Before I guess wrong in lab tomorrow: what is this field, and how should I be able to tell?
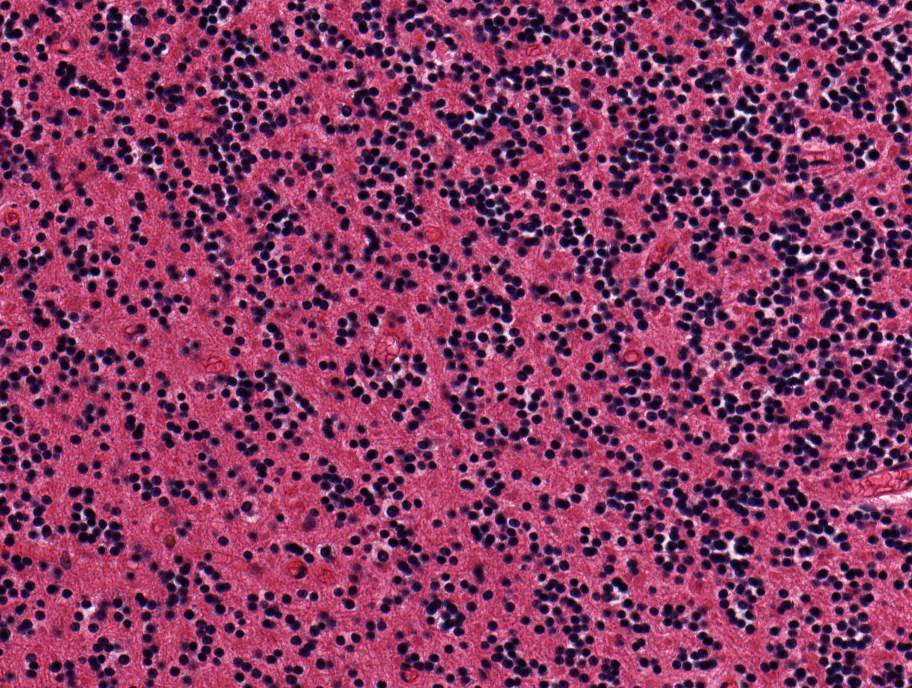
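The granular layer of the cerebellum fills this field. Small, round, uniform, darkly stained nuclei with barely any visible cytoplasm crowd the whole field evenly, without layering or lobules.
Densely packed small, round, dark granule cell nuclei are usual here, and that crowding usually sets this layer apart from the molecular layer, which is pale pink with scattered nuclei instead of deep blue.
Between the nuclei the material is pink and finely fibrillary, not coarse collagen bands. A few thin-walled small vessels holding red cells are scattered, one at the right edge below the middle.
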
